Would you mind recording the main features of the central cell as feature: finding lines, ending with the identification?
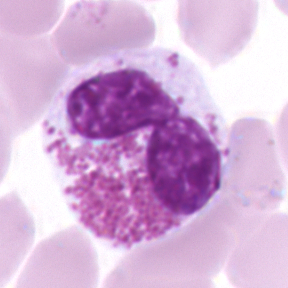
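Nucleus: split into two lobes
Lobe position: upper and right parts of the cell
Chromatin: dark purple and clumped
Cytoplasm: pale and nearly colourless where granules are sparse
Name: eosinophil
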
